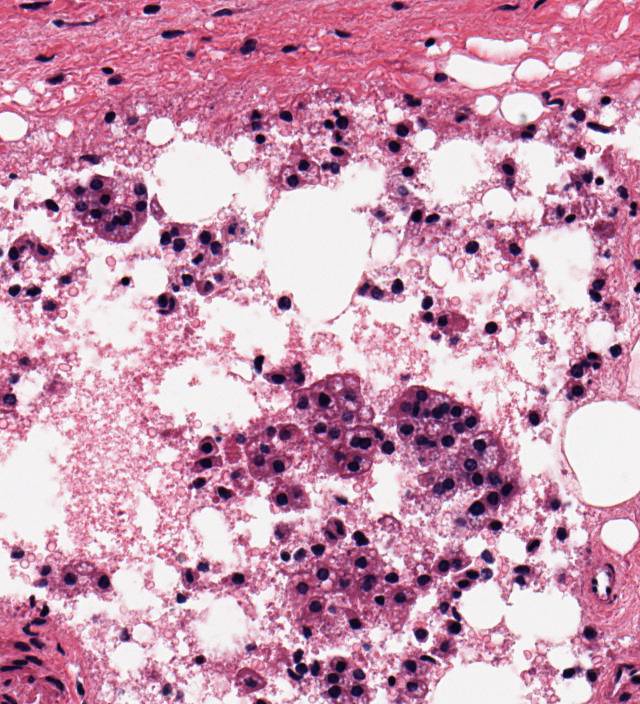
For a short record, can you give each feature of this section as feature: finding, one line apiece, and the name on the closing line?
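Top edge: horizontal band of dense pink fibrous tissue with elongated nuclei
Cluster nuclei: round, darkly stained
Cluster arrangement: solid nests, no central lumens
Spaces: round, empty, varying in size, scattered; largest in upper centre
Name: adrenal gland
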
